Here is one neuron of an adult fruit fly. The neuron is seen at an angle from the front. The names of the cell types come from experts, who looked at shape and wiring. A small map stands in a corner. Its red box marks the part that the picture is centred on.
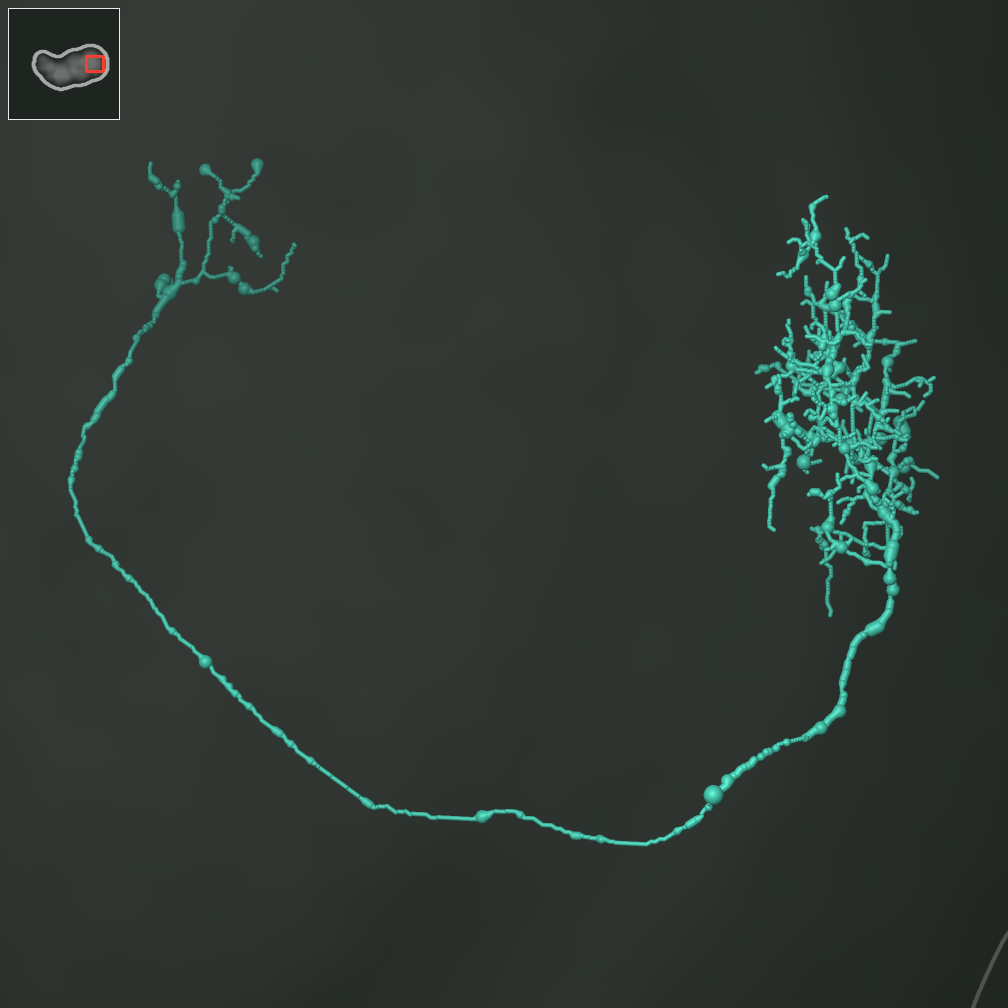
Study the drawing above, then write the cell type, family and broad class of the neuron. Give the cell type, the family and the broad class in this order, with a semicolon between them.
MeLo2; MeLo; optic-lobe intrinsic neuron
